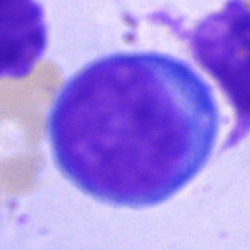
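Blast, the middle cell in this stained bone marrow smear. Within the chromatin, several small paler spots show. The cytoplasm forms a thin deep-blue rim, a little wider on the right side. No granules are seen in it. Nor do any projections or blebs stand out from the cell surface.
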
